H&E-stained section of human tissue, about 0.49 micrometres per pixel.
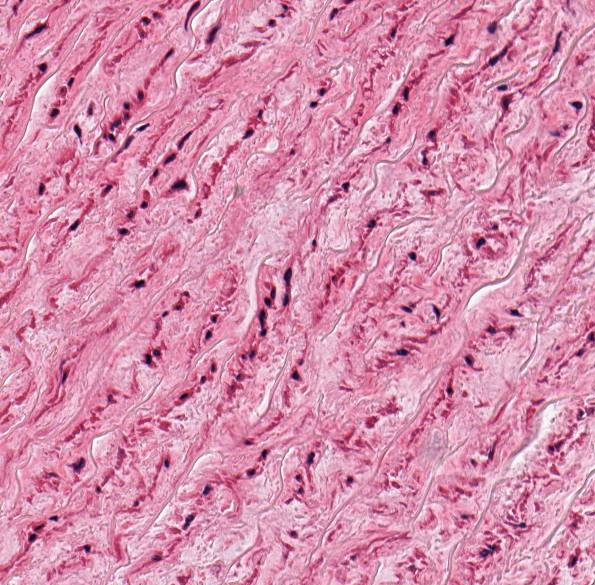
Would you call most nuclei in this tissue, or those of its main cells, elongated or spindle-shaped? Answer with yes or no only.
Yes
